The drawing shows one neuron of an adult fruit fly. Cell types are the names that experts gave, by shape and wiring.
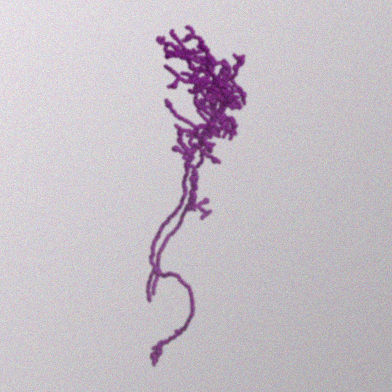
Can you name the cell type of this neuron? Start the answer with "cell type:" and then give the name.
cell type: AVLP005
